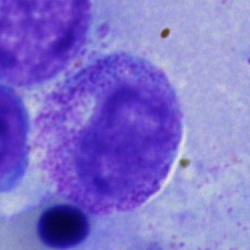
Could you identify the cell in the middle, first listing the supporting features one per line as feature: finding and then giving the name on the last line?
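Position of nucleus: off-centre, toward the right
Chromatin: fine, fairly evenly spread, not coarsely clumped
Cytoplasm: pale, clearer area just upper left of the nucleus
Cell edge: bright white refractile line along the lower right
Cell type: myelocyte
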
